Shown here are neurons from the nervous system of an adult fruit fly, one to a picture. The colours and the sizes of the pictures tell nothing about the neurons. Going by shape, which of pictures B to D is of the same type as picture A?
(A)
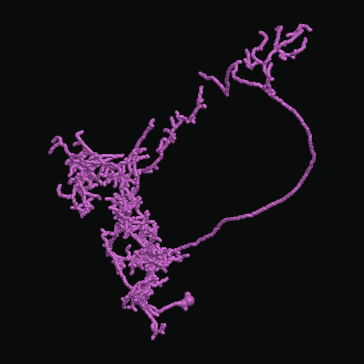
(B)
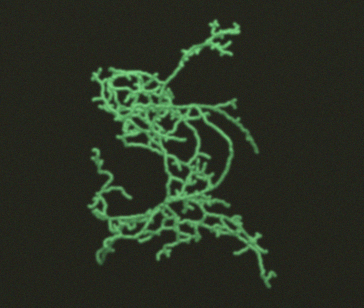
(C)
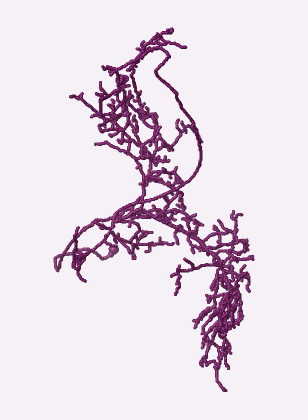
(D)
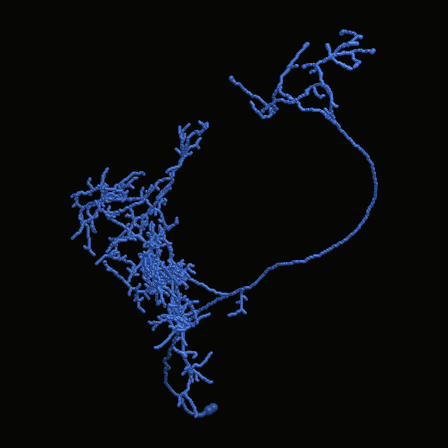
Picture D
